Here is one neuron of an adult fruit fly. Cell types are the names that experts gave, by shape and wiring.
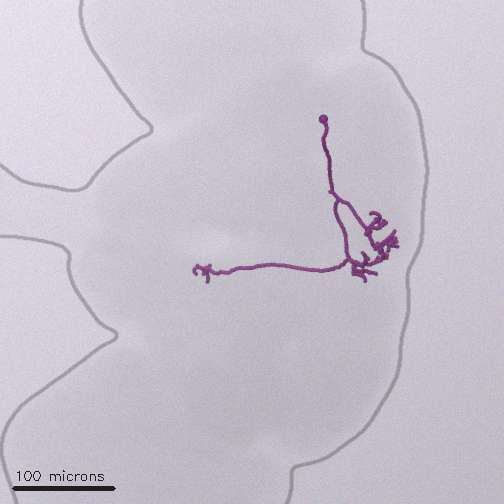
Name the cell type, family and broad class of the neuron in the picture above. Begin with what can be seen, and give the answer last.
From left to right in the picture it spans about 200 microns. In this view it is wider than it is tall. The cell type is SMP261. Its family is hemilineage SMPpv2_dorsal. Its broad class is central-brain intrinsic neuron.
